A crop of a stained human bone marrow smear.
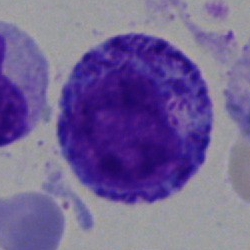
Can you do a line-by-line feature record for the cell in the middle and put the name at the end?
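Shape: round outline.
Granules: clearest along the rim, giving a beaded edge.
Inner area: paler lilac zone on the right side.
Surface: no long projections.
Result: promyelocyte.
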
